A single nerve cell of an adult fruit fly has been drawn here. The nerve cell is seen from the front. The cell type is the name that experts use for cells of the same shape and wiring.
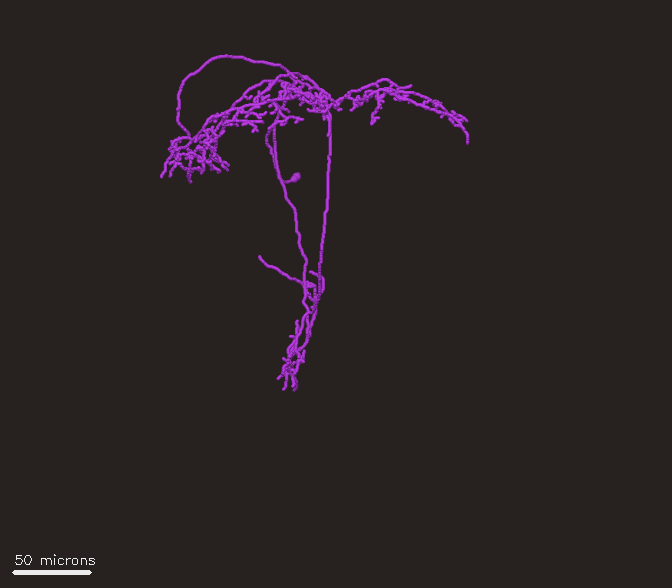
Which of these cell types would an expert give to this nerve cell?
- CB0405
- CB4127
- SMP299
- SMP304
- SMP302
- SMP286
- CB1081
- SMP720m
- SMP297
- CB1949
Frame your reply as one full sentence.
This nerve cell belongs to the cell type SMP720m.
